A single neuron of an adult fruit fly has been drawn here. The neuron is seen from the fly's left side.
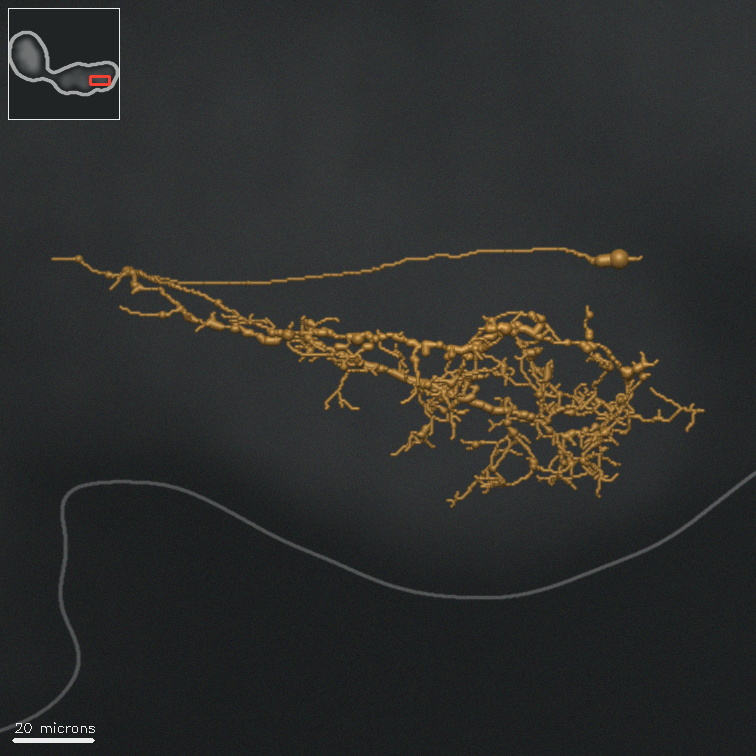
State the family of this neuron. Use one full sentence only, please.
Family membership for the neuron is hemilineage 12B.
